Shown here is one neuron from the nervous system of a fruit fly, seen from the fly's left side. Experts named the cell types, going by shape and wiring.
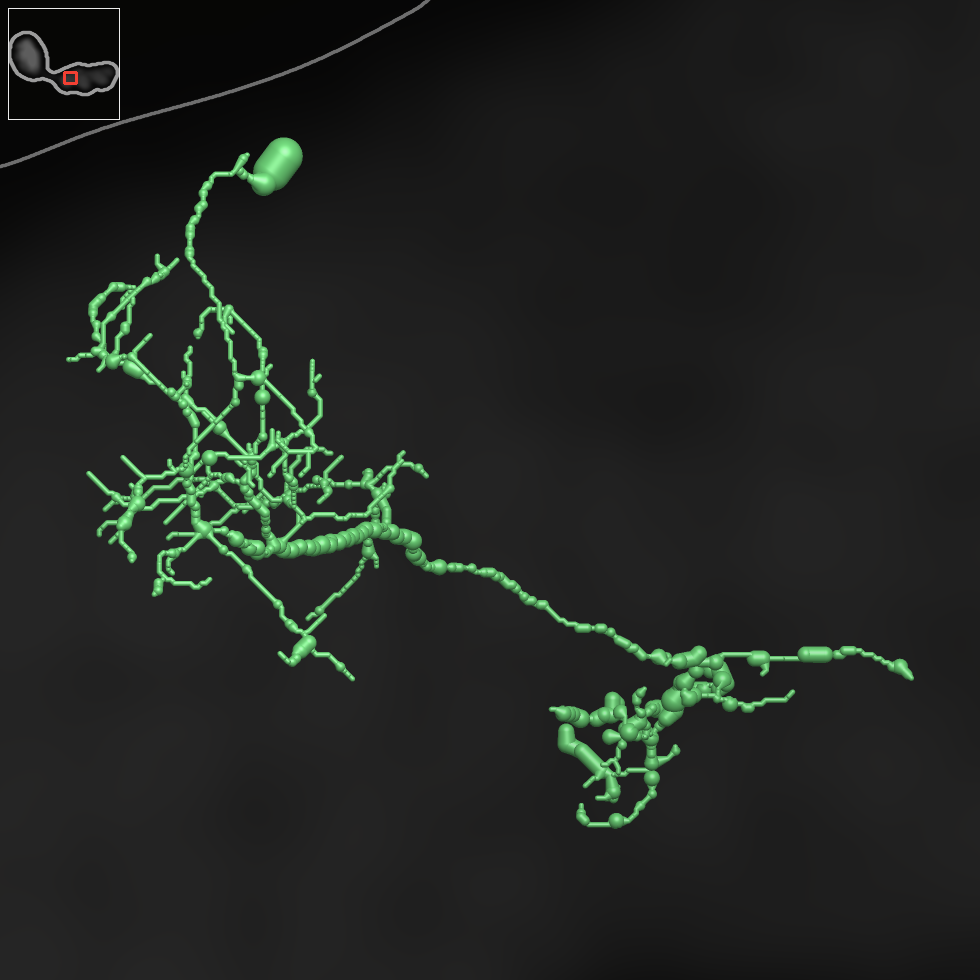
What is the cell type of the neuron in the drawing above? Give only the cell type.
IN19A069_c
